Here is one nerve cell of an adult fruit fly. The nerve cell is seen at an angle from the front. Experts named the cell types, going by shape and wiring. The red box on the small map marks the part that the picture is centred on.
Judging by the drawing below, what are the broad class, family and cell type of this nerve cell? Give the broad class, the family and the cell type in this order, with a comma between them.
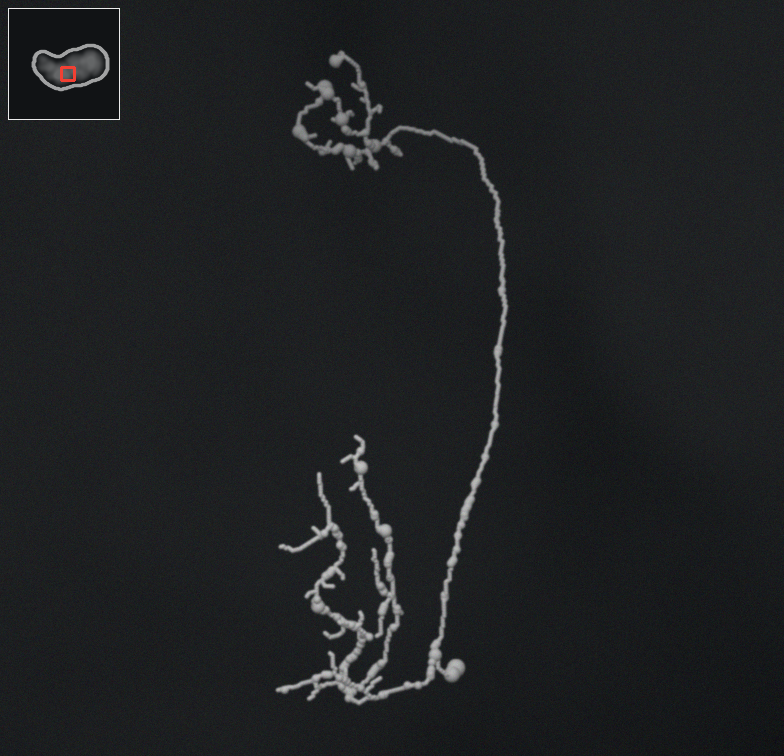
optic-lobe intrinsic neuron, Tm, Tm33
